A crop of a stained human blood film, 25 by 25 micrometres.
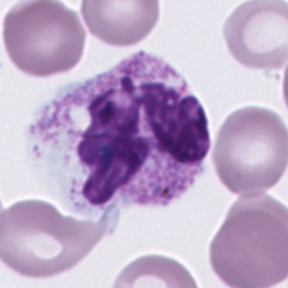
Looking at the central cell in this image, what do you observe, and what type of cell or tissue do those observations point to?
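The central cell has a nucleus divided into several lobes, with no visible nucleoli. To the left of the nucleus, a round clear space lies in the cytoplasm. The cell outline is irregular rather than smoothly round. This is a segmented neutrophil.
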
